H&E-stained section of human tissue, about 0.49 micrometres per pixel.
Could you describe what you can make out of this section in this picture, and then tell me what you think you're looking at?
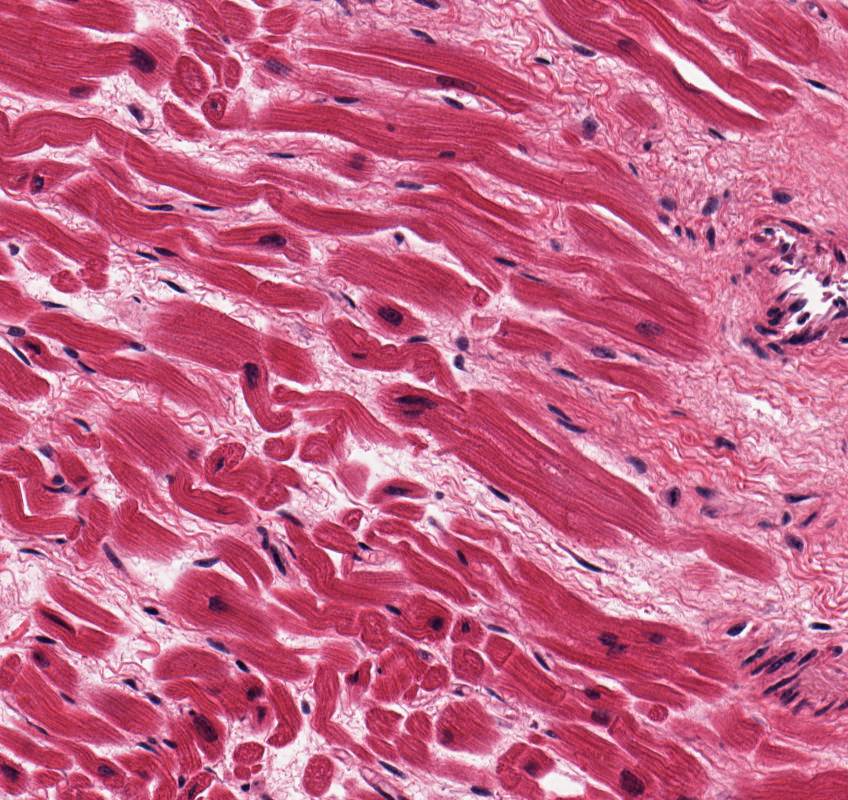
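Fibres mostly run diagonally, upper left to lower right. Lower left: fibres cut more across, giving many short rounded profiles. Several muscle fibres branch and join neighbours. Single oval nuclei, centrally placed in the fibre. Atrial appendage of the heart.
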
